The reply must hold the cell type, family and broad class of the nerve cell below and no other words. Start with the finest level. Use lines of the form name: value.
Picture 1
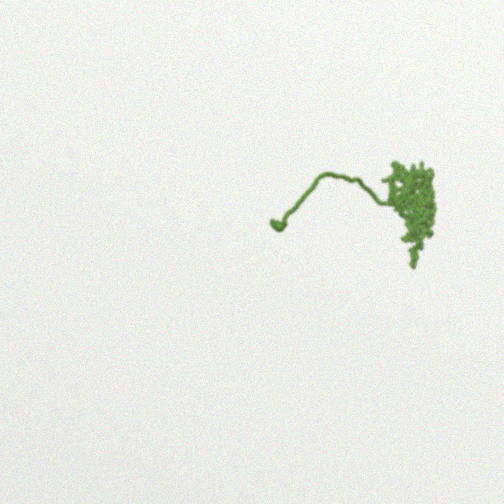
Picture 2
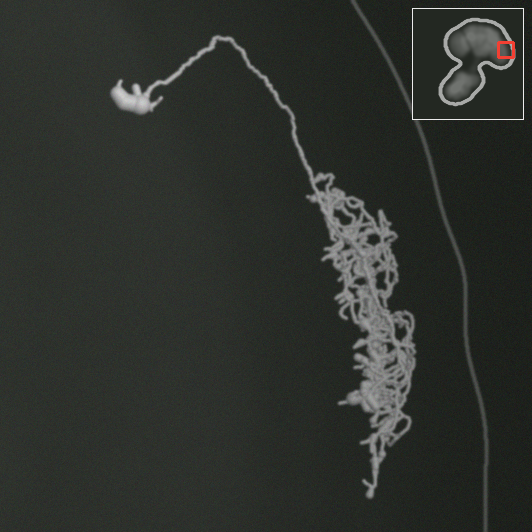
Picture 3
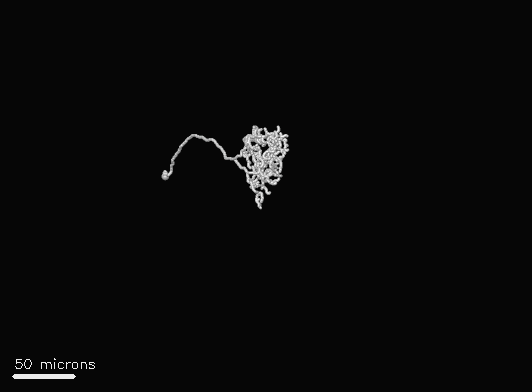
cell type: Dm1
family: Dm
broad class: optic-lobe intrinsic neuron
